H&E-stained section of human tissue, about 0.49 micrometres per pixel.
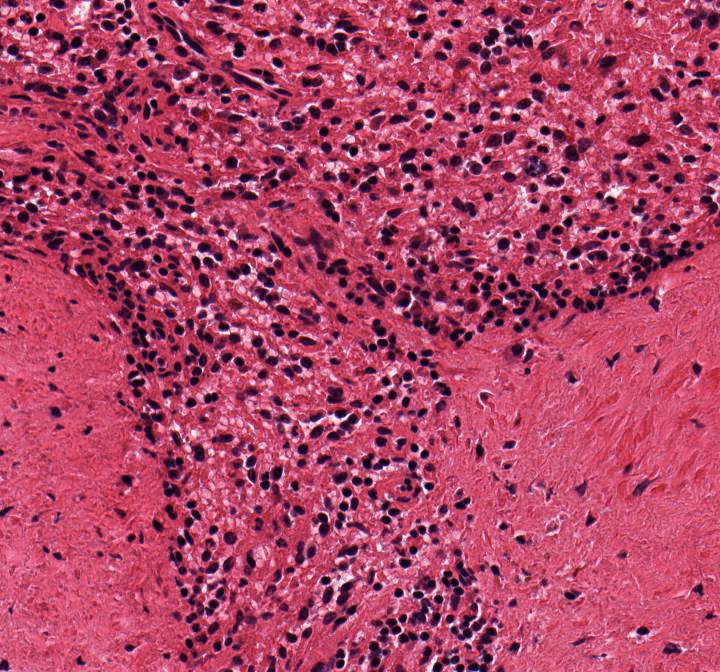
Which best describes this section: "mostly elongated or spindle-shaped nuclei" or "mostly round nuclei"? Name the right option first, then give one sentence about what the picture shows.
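Mostly round nuclei. Most cells in the cellular region have round, dark-staining nuclei.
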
